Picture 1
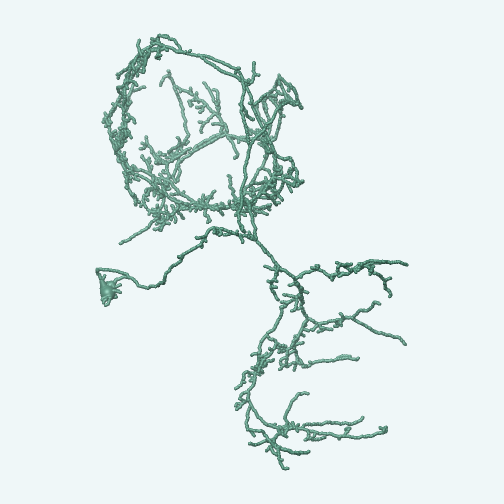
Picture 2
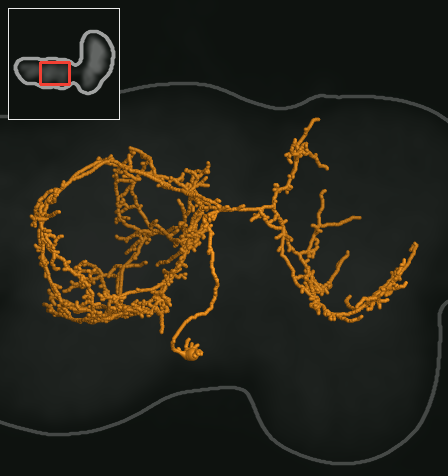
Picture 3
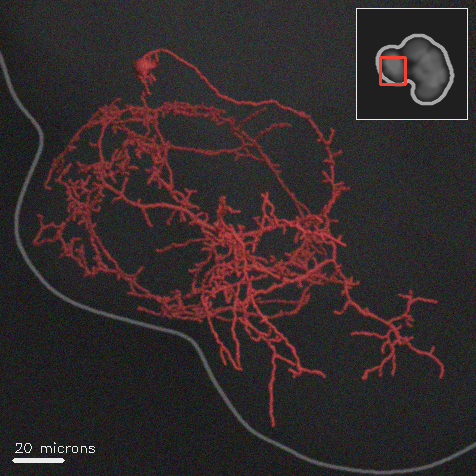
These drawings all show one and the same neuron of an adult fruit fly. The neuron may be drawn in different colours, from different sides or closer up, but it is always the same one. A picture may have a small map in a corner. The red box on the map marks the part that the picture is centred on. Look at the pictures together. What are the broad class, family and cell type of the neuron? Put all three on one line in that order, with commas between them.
nerve-cord intrinsic neuron, hemilineage 10B, IN10B014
